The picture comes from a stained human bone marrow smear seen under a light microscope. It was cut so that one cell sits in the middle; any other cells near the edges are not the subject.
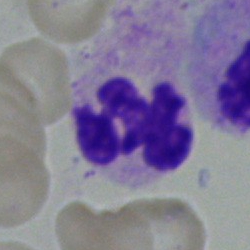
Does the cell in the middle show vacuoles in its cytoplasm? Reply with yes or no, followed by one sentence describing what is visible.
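No. No vacuoles are seen in the cytoplasm.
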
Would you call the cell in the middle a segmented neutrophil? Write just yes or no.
yes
